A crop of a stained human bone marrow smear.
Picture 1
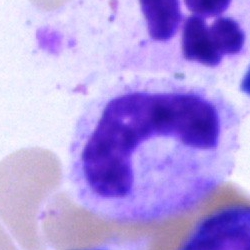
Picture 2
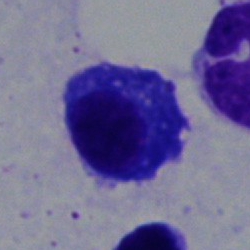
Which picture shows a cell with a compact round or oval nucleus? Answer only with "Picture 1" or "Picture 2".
Picture 2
